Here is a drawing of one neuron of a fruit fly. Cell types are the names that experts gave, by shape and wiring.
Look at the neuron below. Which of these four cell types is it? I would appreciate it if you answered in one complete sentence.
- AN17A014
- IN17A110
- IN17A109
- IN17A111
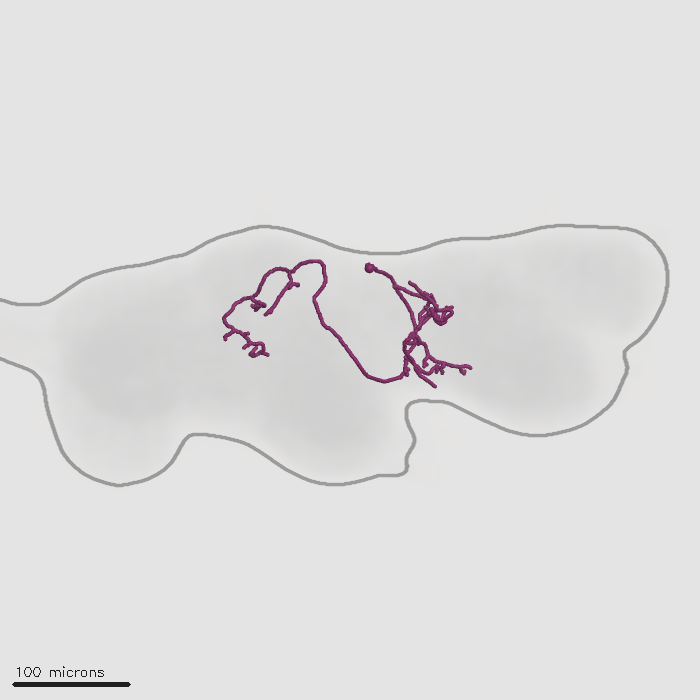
This neuron is given the cell type IN17A110.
